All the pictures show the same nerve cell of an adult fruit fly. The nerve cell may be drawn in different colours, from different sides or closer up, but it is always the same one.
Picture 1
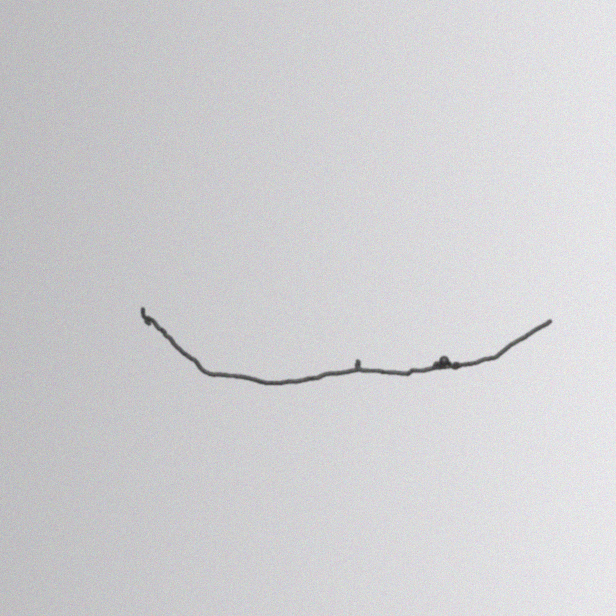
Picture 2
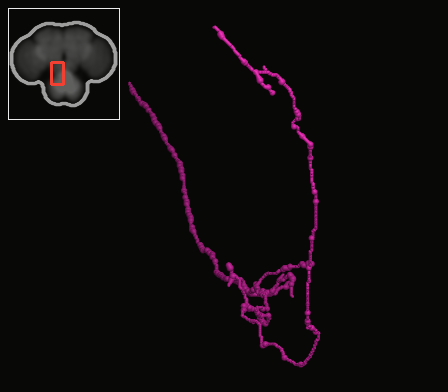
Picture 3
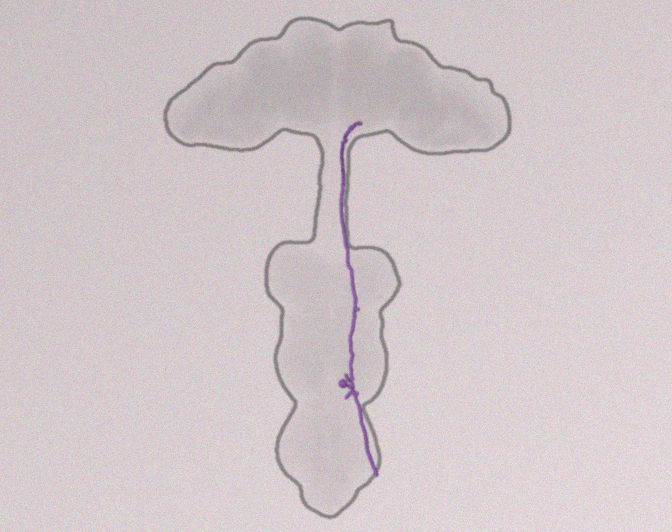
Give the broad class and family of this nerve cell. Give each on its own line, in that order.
sensory neuron ascending to the brain
class mechanosensory proprioceptive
